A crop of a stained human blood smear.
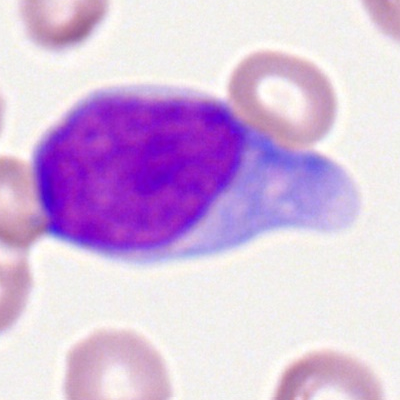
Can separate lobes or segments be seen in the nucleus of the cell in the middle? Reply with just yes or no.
No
